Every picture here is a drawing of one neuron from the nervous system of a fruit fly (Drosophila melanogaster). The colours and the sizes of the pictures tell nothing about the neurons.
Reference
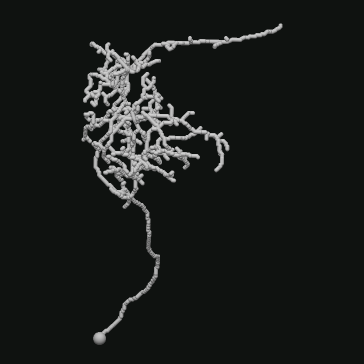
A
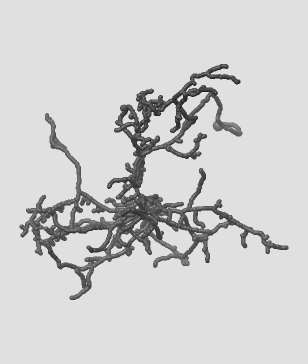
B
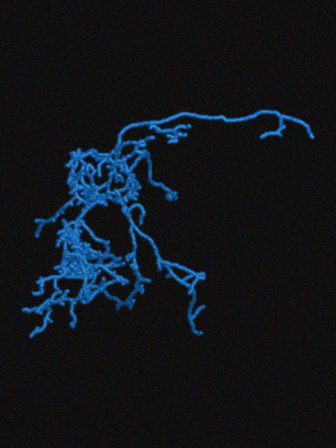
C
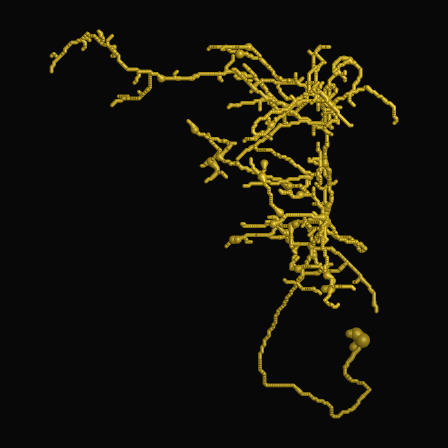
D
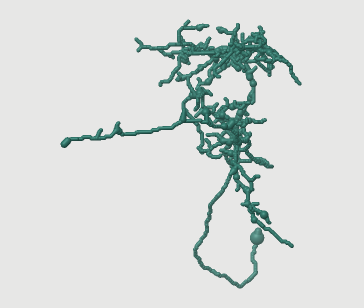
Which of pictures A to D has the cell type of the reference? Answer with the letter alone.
D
